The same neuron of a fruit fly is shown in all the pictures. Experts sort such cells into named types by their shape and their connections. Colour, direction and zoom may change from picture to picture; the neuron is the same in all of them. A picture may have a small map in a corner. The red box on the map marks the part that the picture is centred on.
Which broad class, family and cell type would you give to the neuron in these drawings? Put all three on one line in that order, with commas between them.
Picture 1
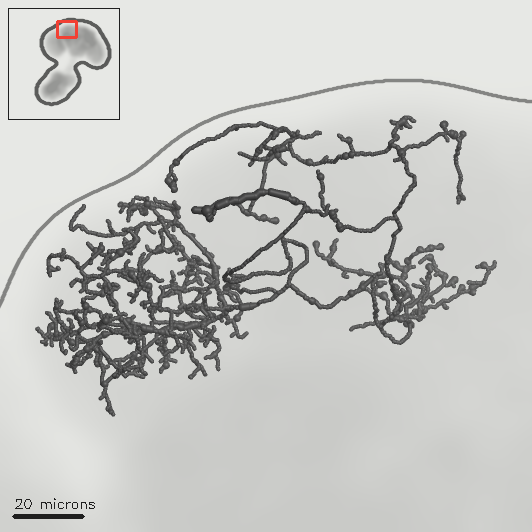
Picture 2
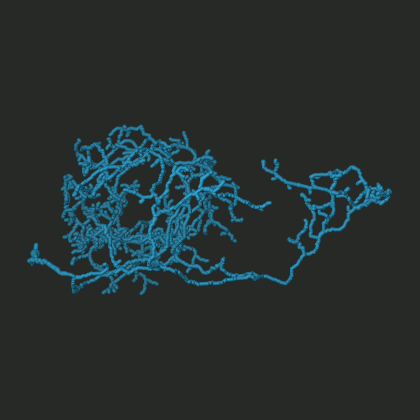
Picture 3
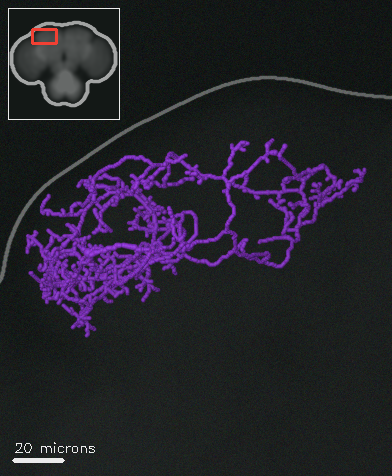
central-brain intrinsic neuron, hemilineage VLPd1, CB0396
